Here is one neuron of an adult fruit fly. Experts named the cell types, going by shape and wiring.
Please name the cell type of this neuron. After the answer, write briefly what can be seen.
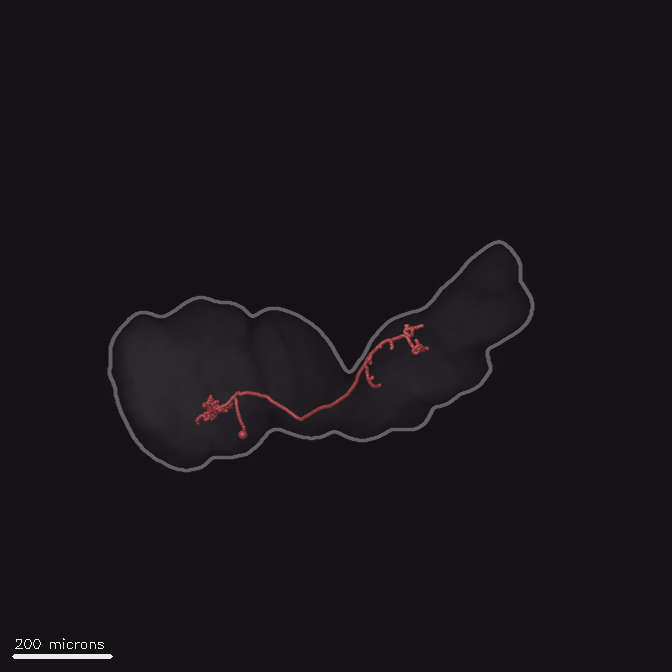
It is of cell type DNg06. It is a descending neuron. From left to right in the picture it spans about 500 microns. In this view it is wider than it is tall.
